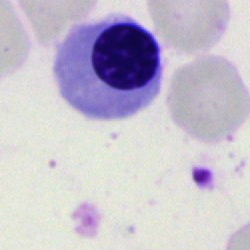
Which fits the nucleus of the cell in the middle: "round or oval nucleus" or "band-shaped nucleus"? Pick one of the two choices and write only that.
Round or oval nucleus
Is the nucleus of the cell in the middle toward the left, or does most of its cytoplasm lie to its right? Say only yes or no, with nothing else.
No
